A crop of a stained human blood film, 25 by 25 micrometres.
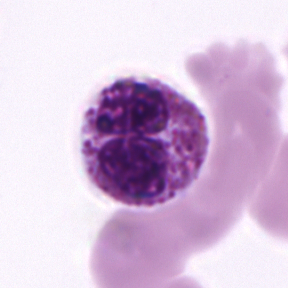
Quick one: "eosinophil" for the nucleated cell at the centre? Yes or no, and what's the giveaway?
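What decides this cell is that its chromatin stays in view, dark purple and coarsely clumped, rather than being hidden beneath granules.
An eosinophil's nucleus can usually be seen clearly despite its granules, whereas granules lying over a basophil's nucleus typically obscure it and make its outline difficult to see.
The cell is therefore an eosinophil, not a basophil. Its cytoplasm is packed with coarse, round, reddish-purple granules.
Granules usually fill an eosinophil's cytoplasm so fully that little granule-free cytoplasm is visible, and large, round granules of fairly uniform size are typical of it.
Its size of about 12 micrometres across does not tell against basophil.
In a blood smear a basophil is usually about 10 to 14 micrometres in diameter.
The outline is round and smooth, no vacuoles are seen in the cytoplasm, and pale pink red cells lie just beside the cell on its right and below it.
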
